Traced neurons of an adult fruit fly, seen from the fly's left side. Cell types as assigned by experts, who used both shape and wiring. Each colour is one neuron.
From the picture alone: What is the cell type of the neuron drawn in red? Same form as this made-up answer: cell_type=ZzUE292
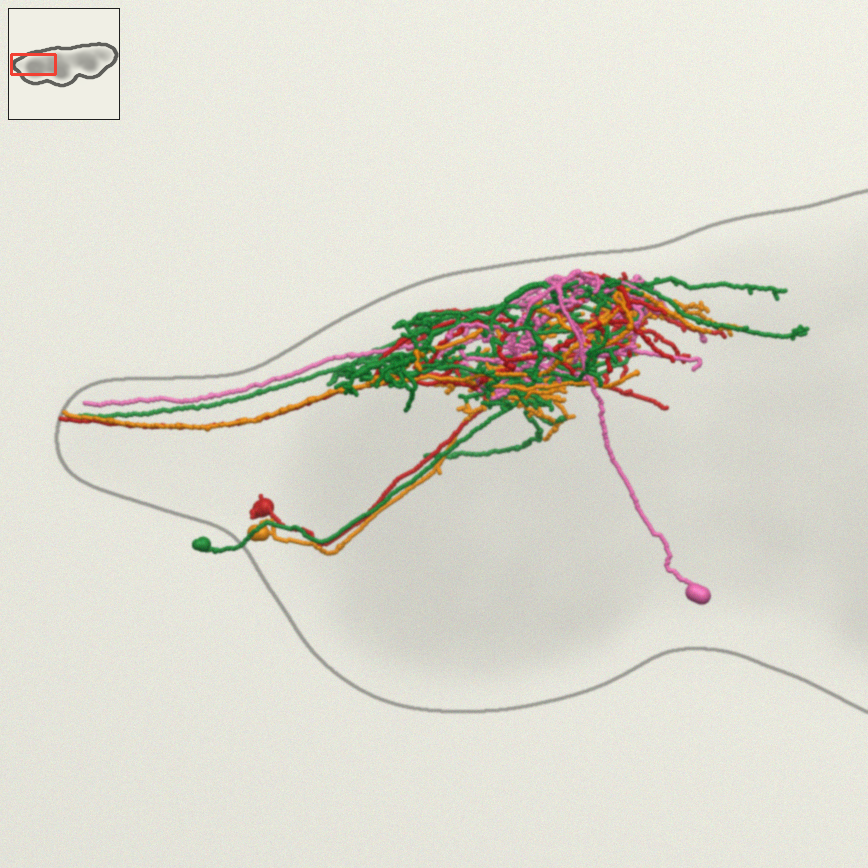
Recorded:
cell_type=AN07B049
